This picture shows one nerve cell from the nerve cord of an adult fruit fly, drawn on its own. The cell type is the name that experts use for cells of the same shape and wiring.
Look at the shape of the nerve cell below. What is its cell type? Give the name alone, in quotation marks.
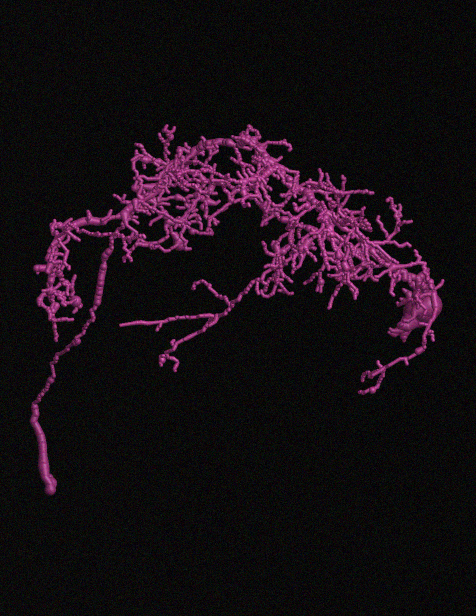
"Sternal anterior rotator MN"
